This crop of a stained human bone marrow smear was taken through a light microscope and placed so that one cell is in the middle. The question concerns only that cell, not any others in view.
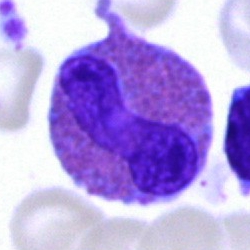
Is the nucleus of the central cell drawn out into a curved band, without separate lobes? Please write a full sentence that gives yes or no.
Yes, the nucleus of the cell is bent into a band with no separate lobes.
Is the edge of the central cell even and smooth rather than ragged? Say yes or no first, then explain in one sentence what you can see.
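No. A small knob-like projection extends from the top of the cell.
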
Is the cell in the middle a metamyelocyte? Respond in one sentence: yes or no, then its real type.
No, the central cell should be identified as an eosinophil, not as a metamyelocyte.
